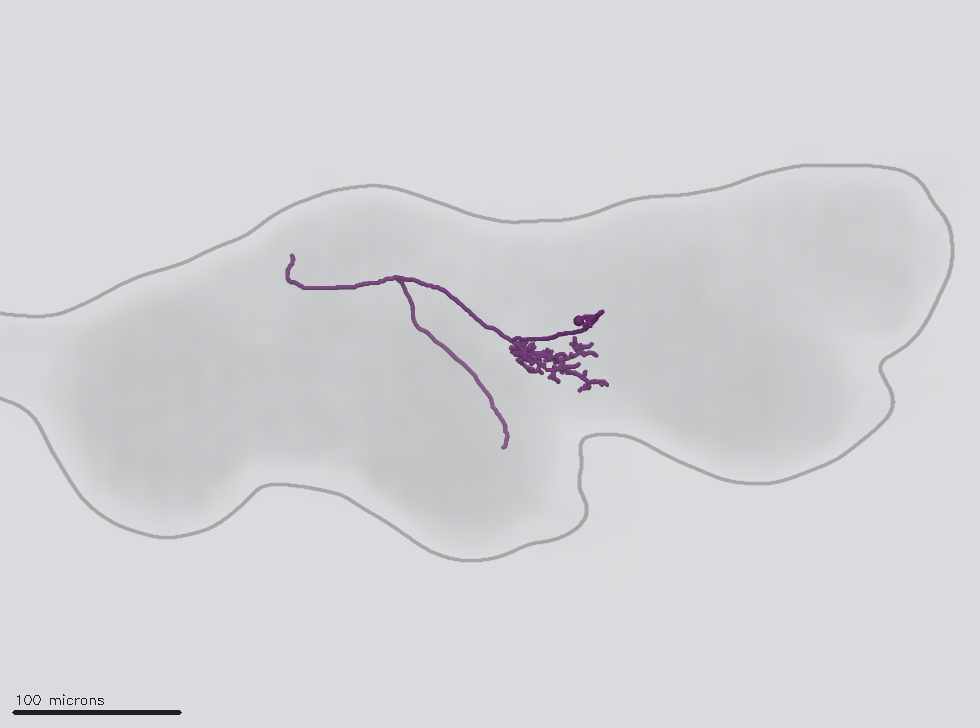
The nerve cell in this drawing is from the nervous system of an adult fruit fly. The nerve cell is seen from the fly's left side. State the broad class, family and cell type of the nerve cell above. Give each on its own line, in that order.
nerve-cord intrinsic neuron
hemilineage 18B
IN18B038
